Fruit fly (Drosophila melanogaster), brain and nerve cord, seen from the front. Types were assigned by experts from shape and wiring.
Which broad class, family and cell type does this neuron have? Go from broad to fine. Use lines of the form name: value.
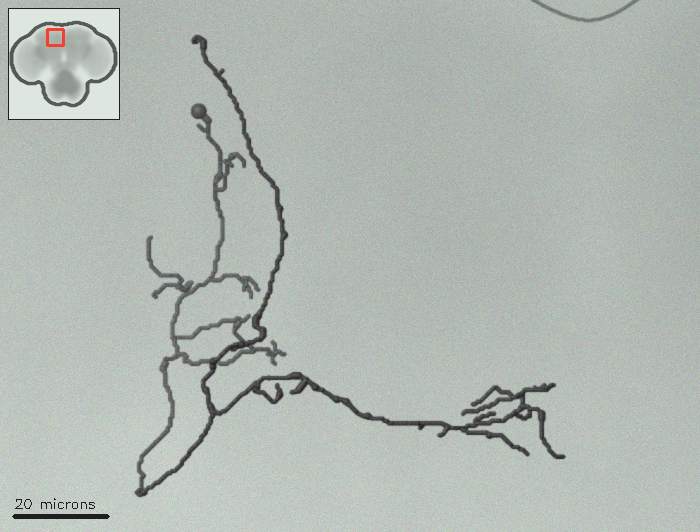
broad class: central-brain intrinsic neuron
family: class Kenyon Cell
cell type: KCa'b'-ap2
